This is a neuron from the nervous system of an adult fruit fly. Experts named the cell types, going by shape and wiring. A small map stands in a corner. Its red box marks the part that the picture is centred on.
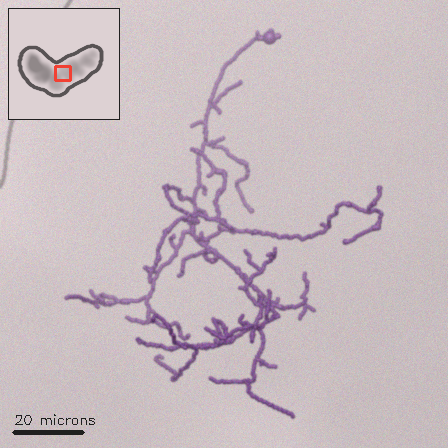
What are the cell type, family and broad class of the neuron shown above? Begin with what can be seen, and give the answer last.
The cell body is at the top of the picture. From top to bottom in the picture it spans about 110 microns. Dozens of branch ends can be seen. Its cell type is IN20A.22A083. The family is hemilineage 20A.22A. Its broad class is nerve-cord intrinsic neuron.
